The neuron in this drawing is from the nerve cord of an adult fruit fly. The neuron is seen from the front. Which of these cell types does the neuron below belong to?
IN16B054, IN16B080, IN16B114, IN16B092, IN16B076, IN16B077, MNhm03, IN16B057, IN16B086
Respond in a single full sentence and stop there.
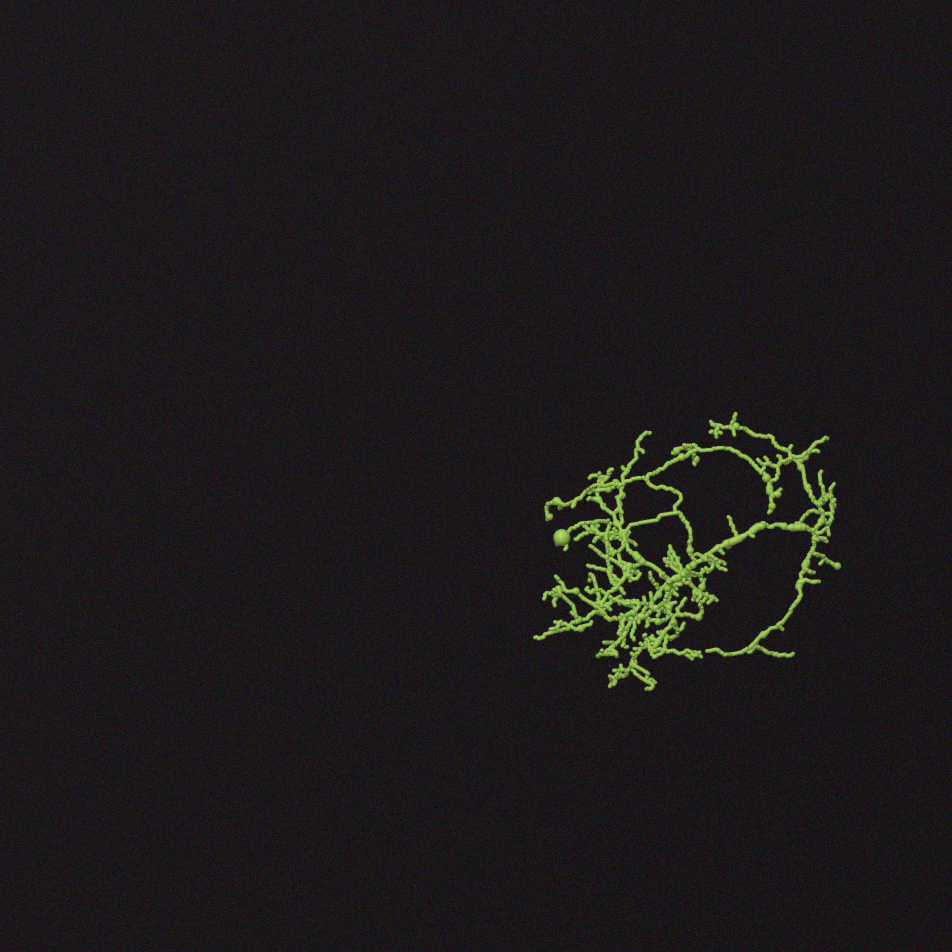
The cell type name IN16B080 applies to this neuron.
